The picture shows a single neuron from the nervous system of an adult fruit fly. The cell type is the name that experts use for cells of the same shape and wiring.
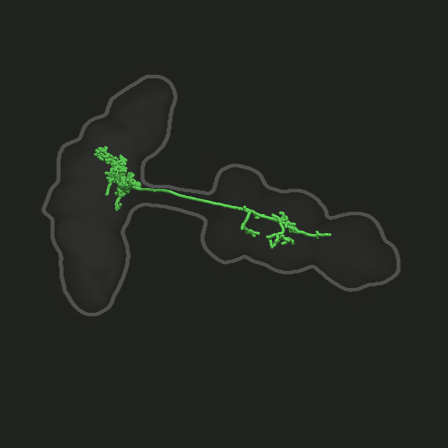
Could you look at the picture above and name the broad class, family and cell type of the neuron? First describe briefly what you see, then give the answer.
It reaches both the brain and the nerve cord, passing through the neck. In this view it is wider than it is tall. This is a descending neuron. Its family is DNp. Its cell type is DNp19.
